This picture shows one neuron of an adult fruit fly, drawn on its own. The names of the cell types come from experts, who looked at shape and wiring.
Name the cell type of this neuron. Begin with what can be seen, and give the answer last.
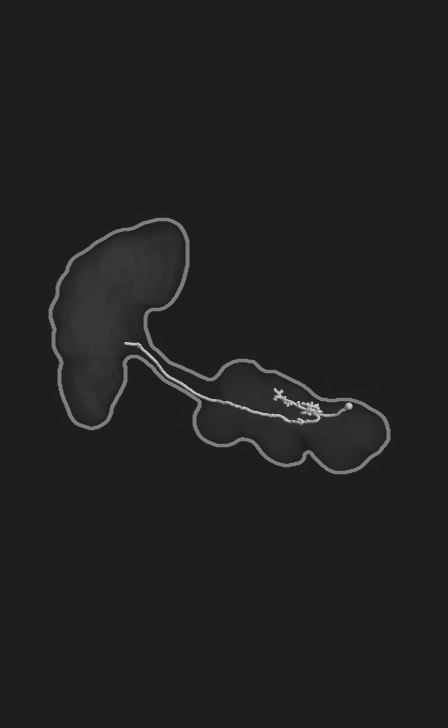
It reaches both the brain and the nerve cord, passing through the neck. The cell body is on the right of the picture. This is an ascending neuron. The cell type is AN07B089.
